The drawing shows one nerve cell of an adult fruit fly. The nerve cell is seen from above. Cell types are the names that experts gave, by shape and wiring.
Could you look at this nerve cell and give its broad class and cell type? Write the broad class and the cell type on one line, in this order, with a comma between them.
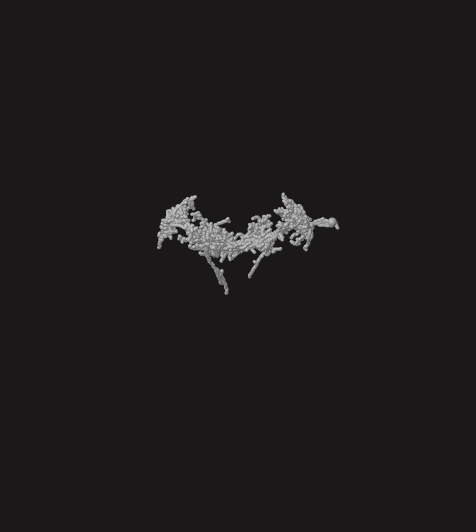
central-brain intrinsic neuron, GNG016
